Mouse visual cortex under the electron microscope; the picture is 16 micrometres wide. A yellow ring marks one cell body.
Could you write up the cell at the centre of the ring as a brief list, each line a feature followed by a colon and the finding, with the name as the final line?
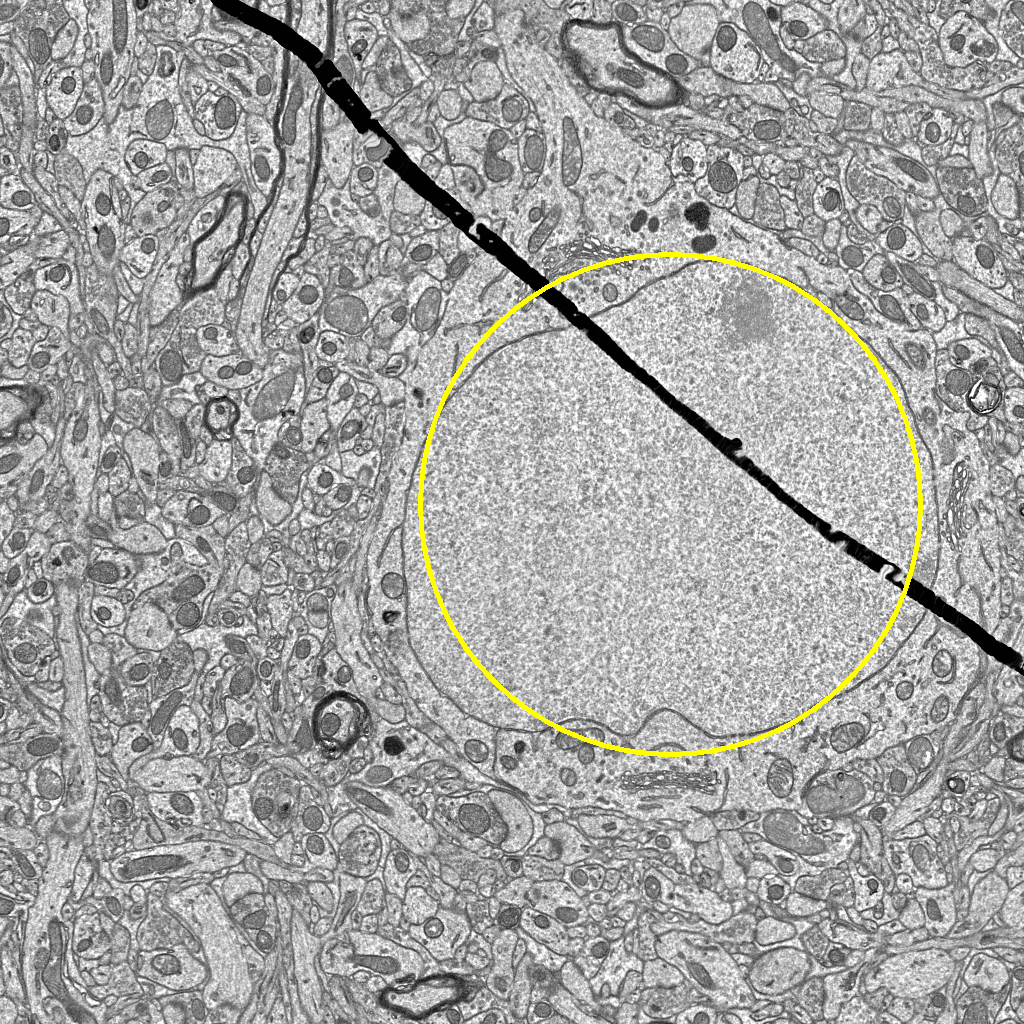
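Size and shape: large, round nucleus filling most of the ring
Envelope: mostly smooth, only a shallow wave along the lower edge
Chromatin: pale, finely dispersed, no dark clumps lining the envelope
Patch: rounded, greyer, granular, near the upper right of the nucleus
Cell type: excitatory neuron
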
